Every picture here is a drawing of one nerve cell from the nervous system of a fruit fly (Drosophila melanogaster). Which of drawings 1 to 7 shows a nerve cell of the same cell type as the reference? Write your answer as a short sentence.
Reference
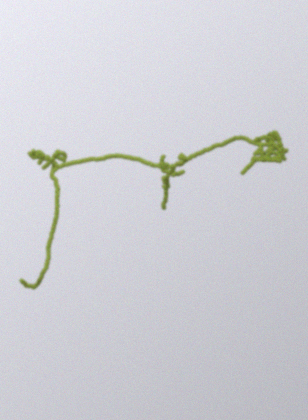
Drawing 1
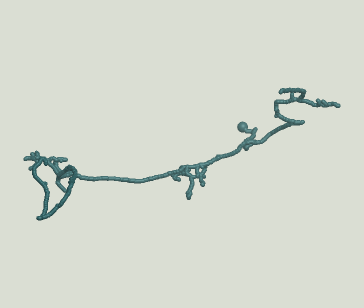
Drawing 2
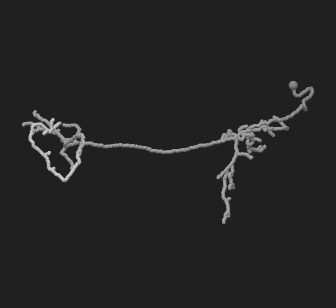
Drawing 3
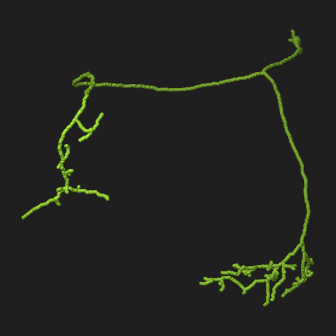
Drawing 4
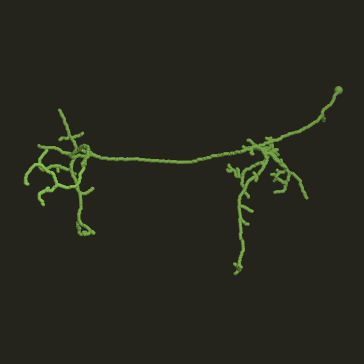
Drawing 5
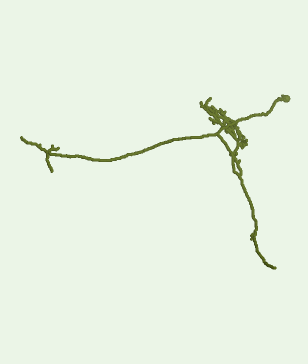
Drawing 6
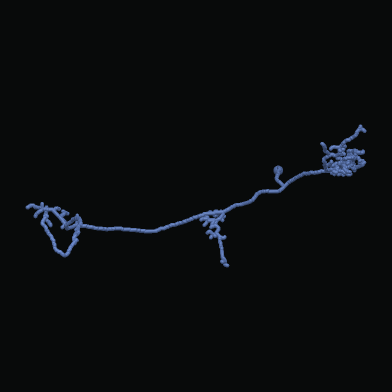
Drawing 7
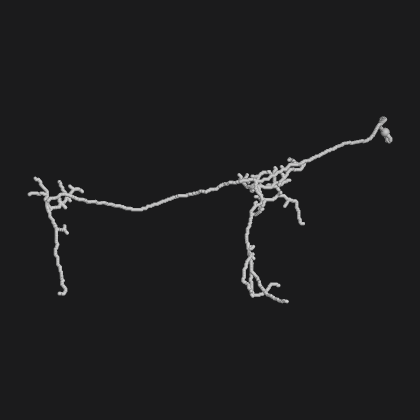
The nerve cell in drawing 6 is of the same cell type.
